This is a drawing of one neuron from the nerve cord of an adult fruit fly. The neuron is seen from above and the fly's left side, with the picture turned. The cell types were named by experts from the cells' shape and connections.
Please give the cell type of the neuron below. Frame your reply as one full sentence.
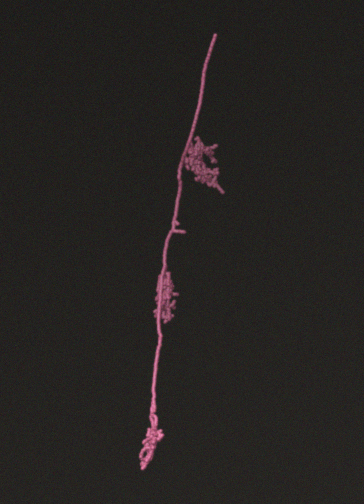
The cell type held by this neuron is DNpe029.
